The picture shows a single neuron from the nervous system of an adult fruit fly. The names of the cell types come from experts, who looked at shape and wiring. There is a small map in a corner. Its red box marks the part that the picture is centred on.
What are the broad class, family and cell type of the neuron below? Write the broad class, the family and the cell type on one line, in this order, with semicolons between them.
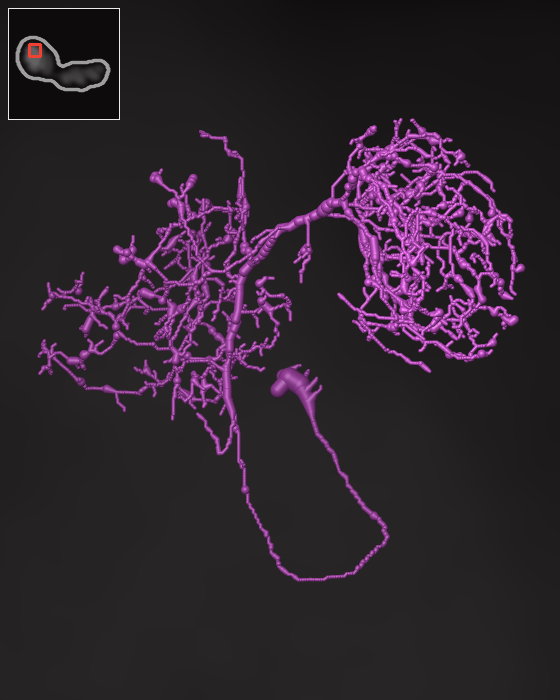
central-brain intrinsic neuron; hemilineage VPNp&v1_posterior; MB-C1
